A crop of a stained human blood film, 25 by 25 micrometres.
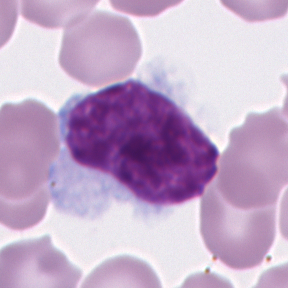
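Hairy cell from a stained smear of peripheral blood. The nucleus is a single oval mass with no lobes, measuring about 14 by 9 micrometres. Its chromatin is patchy, with darker clumps among lighter areas. The cytoplasm is a pale, faint blue and lies mostly below and to the left of the nucleus.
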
